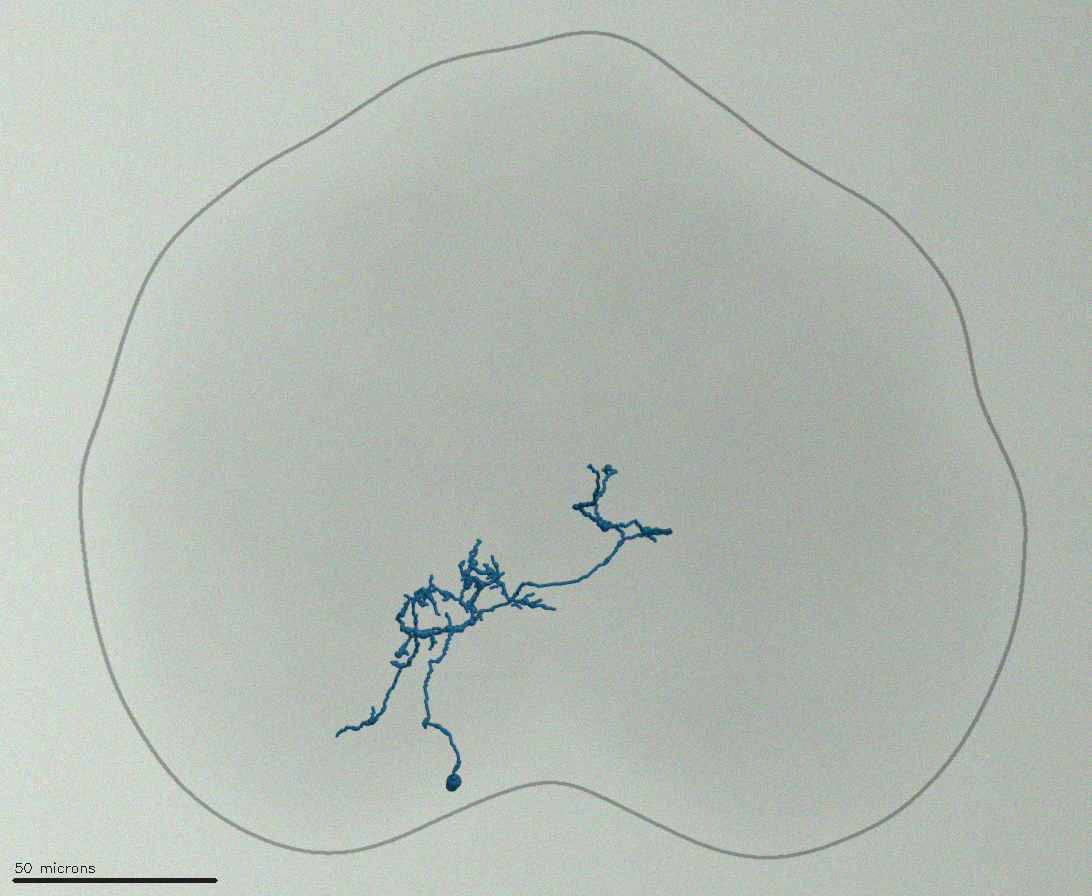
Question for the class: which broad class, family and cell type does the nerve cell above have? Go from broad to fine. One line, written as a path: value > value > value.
ascending neuron > hemilineage 10B > AN10B033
